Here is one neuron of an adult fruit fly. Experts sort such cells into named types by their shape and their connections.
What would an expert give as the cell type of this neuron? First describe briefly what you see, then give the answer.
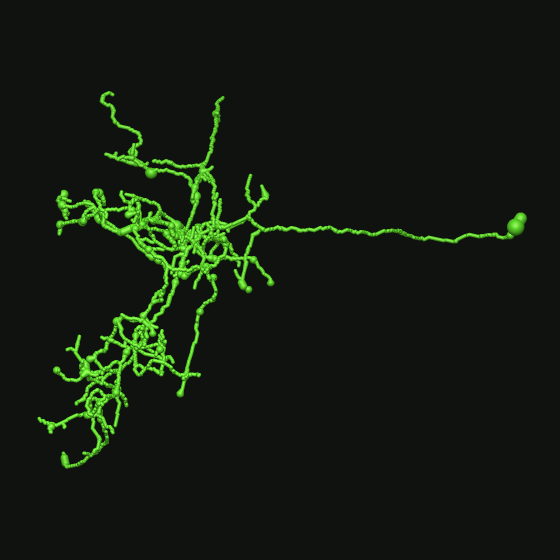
Its cell body lies on the right of the picture. The picture shows dozens of branch ends. It is a central-brain intrinsic neuron. It is of cell type SIP071.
